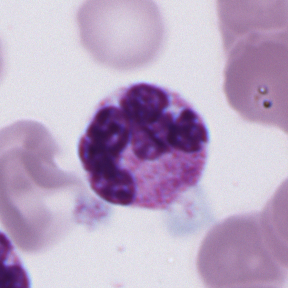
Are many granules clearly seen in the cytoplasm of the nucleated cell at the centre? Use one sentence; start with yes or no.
Yes, it is many visible granules that the cytoplasm of this cell contains.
